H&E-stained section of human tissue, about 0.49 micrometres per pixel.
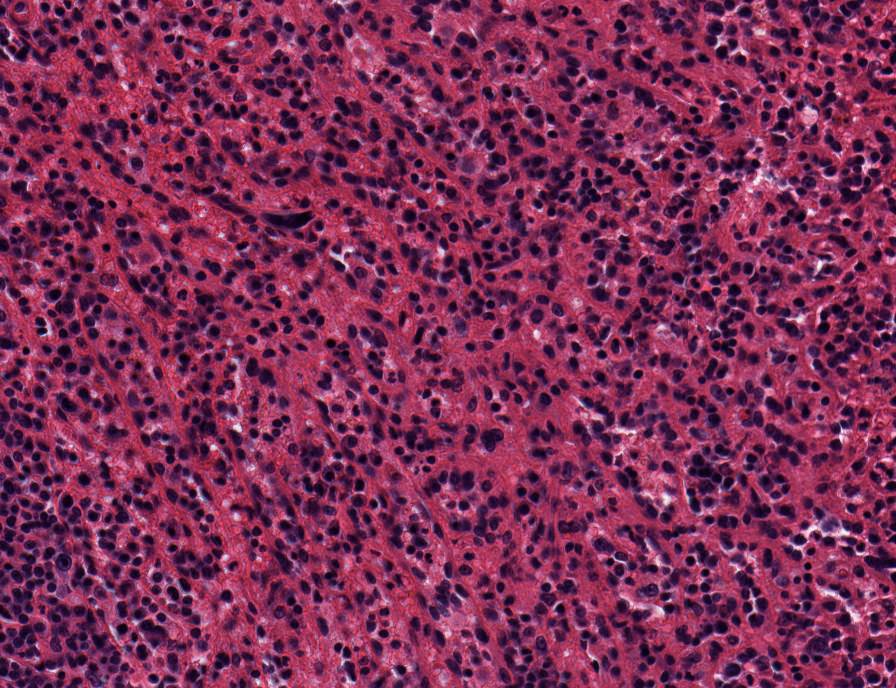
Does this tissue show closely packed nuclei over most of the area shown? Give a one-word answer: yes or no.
Yes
